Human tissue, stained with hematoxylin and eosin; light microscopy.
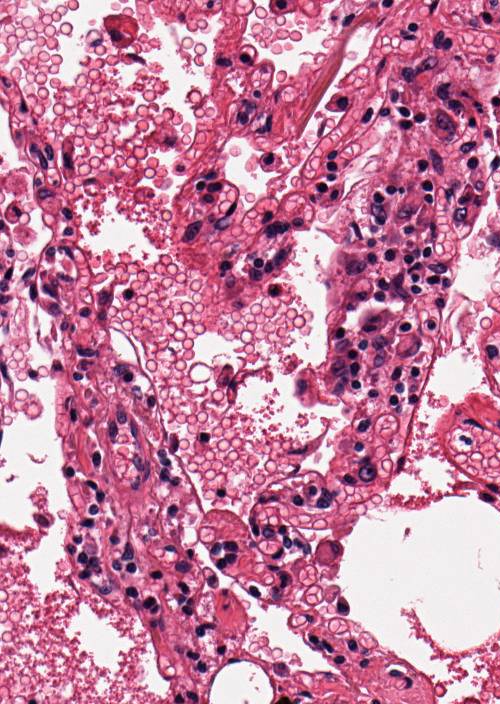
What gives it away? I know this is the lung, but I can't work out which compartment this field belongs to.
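Alveolus is what we're looking at here. You can see septa with spaces between them.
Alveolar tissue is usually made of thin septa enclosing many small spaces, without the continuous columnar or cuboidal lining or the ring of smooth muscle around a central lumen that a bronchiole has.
Many of those spaces, especially at the left and centre, are filled with free red blood cells, and a large, round, clear empty space sits at the lower right. No glands appear in the field.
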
